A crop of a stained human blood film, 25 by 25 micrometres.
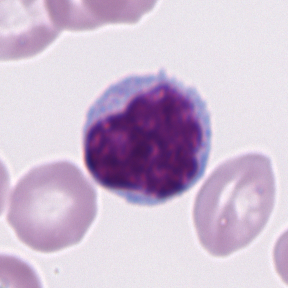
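Typical lymphocyte in a stained peripheral blood smear. The cell is about 12 micrometres across, and the nucleus fills about 70% of its area. Chromatin is dark purple and coarsely clumped; the upper border of the nucleus has a shallow indentation. The rim of cytoplasm is widest at the upper left, and a small tag of cytoplasm projects from the top edge.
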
